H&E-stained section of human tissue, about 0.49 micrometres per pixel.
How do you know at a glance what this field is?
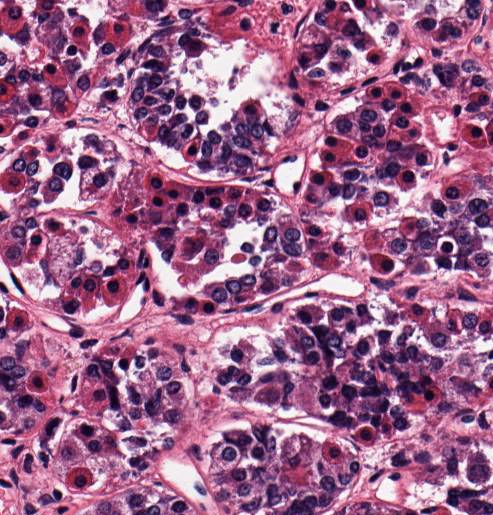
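It's the pars distalis of the pituitary: rounded nests of cells between thin pink septa carrying slit-like capillaries with flattened, elongated nuclei. Cells with deep red, eosinophilic cytoplasm lie singly and in small groups, while many cells in the nests are pale and weakly stained.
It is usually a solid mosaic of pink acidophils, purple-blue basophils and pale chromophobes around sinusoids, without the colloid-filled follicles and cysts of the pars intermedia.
Red beside pale fits that mix.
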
